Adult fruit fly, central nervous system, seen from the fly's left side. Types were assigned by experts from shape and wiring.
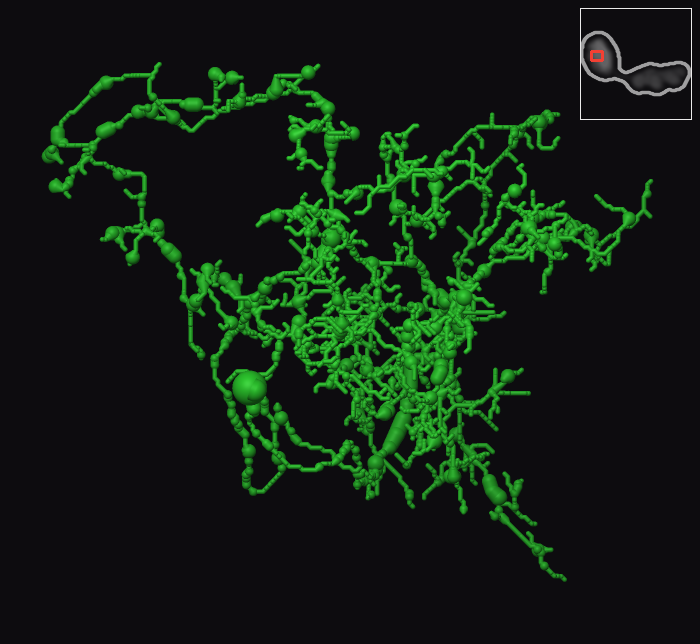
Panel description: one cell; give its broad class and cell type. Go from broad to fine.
central-brain intrinsic neuron; CB3594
